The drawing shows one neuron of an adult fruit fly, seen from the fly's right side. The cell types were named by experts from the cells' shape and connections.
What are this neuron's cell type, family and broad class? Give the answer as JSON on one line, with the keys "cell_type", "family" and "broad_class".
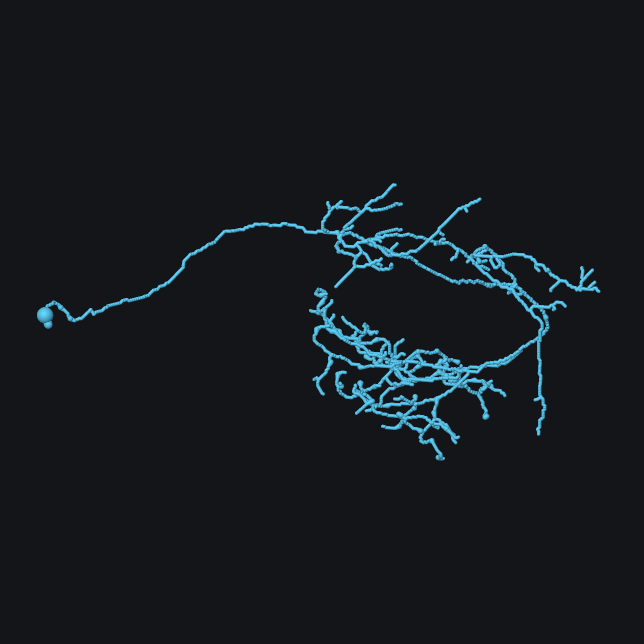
{"cell_type": "FB2G_a", "family": "hemilineage DL1_dorsal", "broad_class": "central-brain intrinsic neuron"}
